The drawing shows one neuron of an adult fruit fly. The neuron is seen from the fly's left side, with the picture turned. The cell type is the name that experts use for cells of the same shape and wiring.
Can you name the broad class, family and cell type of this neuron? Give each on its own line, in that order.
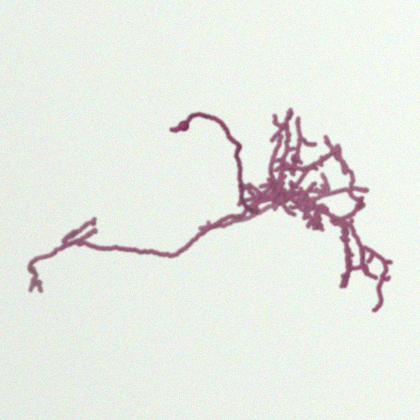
central-brain intrinsic neuron
hemilineage CREa2_ventral
CRE018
